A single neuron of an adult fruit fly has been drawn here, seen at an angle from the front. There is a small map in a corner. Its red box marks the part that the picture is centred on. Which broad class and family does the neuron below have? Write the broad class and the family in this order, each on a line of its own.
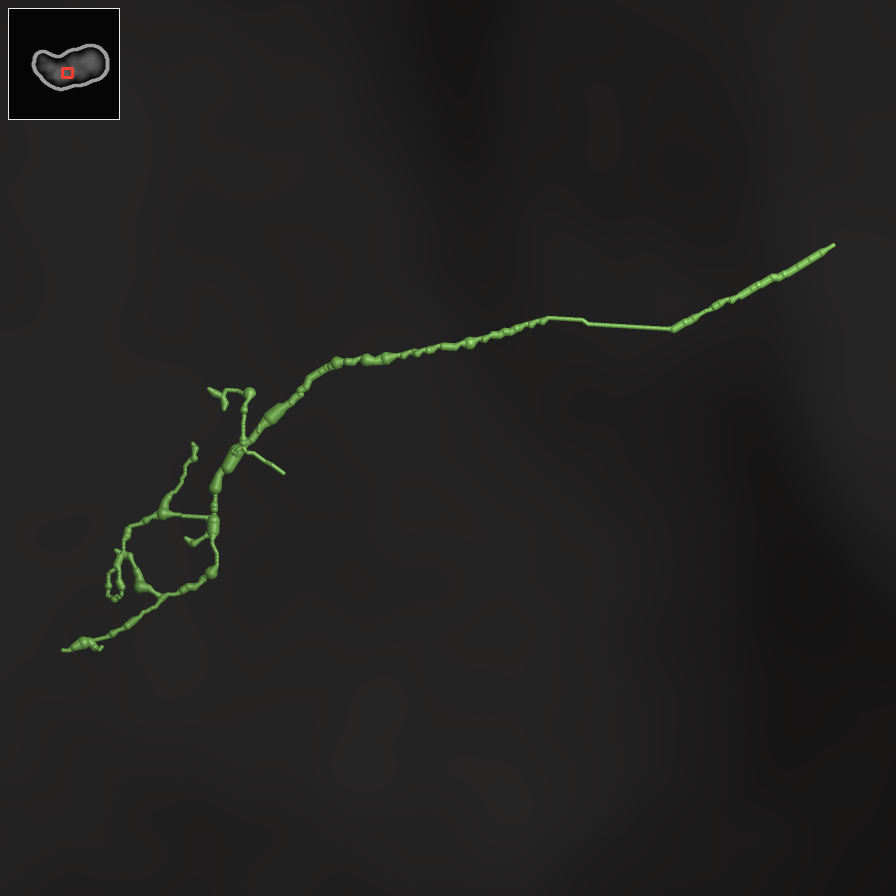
sensory neuron entering the nerve cord
class mechanosensory tactile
